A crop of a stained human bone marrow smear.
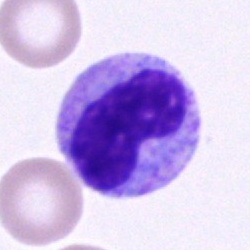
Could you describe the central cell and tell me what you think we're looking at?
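Nucleus kidney-shaped, notched on the lower right side. Chromatin dark purple and condensed, with a few small paler spots. Cytoplasm pale lilac-blue, fine pinkish-lilac granules scattered through it. Metamyelocyte.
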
